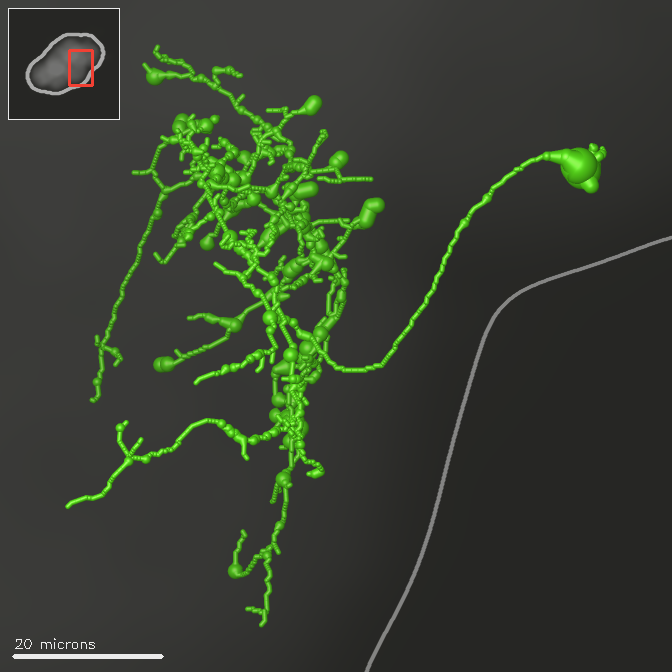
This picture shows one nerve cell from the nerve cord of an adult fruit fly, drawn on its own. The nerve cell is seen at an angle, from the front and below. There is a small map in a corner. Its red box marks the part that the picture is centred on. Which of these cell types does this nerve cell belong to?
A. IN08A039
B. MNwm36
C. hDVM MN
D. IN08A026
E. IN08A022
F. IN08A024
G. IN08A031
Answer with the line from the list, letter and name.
A. IN08A039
